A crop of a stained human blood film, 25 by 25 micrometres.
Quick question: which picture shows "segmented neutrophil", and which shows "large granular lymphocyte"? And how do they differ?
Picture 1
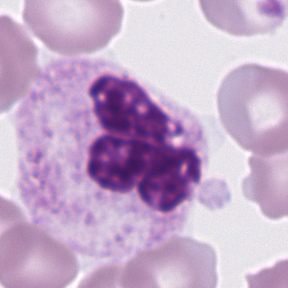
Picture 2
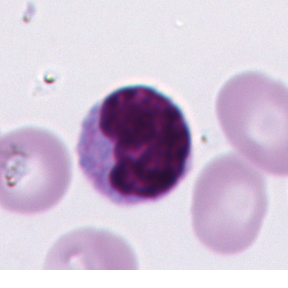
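Picture 1 is a segmented neutrophil; picture 2 is a large granular lymphocyte. Nuclear shape separates them first: the nucleus in picture 1 is divided into three lobes, whereas the nucleus in picture 2 has an indentation on its left side. The two cells share dark purple, clumped chromatin, coarsely so in picture 2, and neither nucleus shows visible nucleoli.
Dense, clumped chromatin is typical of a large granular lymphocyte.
The cytoplasm differs as well: in the segmented neutrophil it is abundant and pale lilac and holds many fine purple-pink granules, while in the large granular lymphocyte it is pale greyish blue and free of vacuoles.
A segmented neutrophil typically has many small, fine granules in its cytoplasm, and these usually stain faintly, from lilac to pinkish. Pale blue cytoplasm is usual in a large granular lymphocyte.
The cell in picture 2 measures about 10 micrometres across, with a nucleus of about 10 by 8 micrometres that fills about 70% of the cell's area. Both outlines are round, that of picture 1 roughly so.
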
